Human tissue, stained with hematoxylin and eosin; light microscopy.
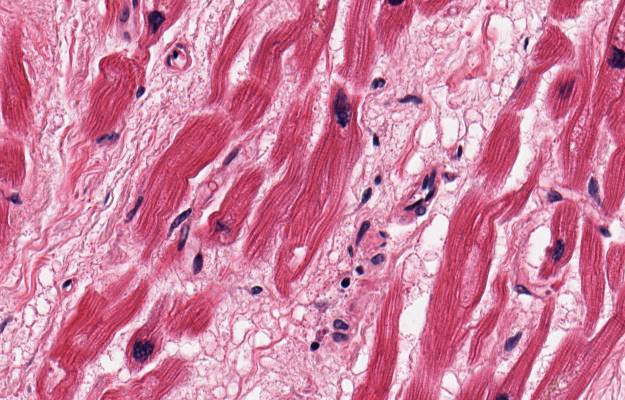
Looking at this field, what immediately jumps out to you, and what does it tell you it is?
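What I see is myocardium. Looking at the nuclei, they sit centrally within the fibres, and several are large and darkly stained.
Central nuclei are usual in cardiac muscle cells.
The fibres also fall into irregular strands of varying width, with wide gaps between them.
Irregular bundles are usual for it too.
Along the fibres I notice fine longitudinal fibrillar striations.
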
